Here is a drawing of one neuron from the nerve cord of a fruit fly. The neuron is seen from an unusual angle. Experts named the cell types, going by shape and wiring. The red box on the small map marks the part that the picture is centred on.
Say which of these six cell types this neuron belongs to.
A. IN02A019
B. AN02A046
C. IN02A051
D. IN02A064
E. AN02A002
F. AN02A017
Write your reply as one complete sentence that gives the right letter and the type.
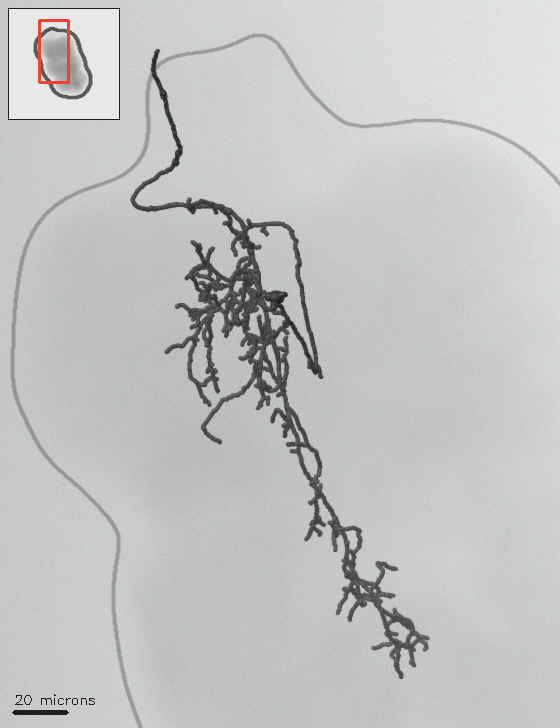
It is option F, AN02A017, that gives the cell type of the neuron.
